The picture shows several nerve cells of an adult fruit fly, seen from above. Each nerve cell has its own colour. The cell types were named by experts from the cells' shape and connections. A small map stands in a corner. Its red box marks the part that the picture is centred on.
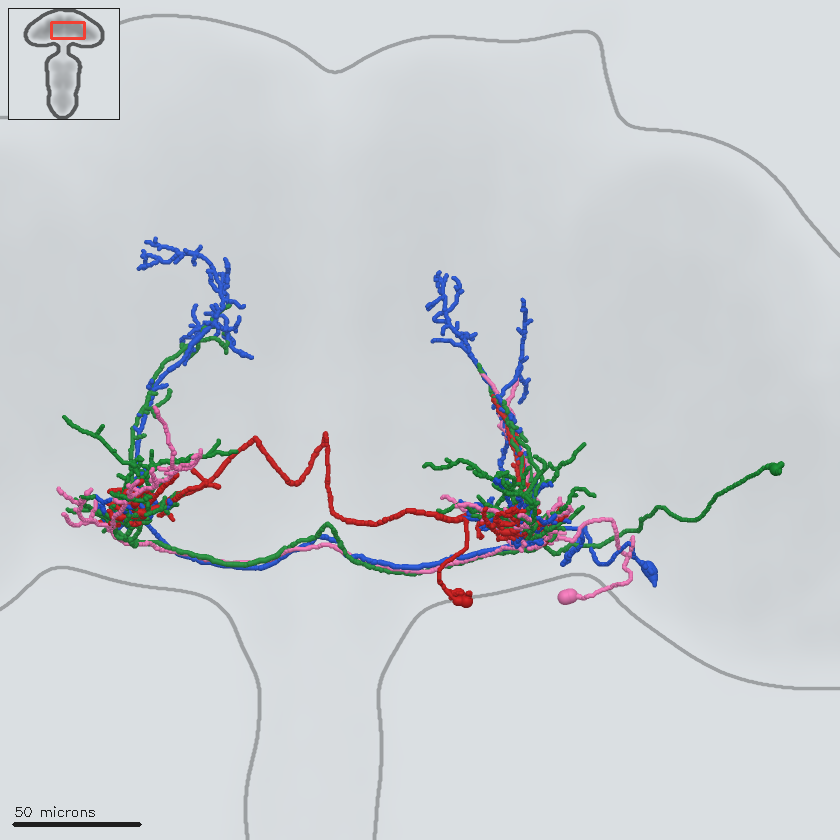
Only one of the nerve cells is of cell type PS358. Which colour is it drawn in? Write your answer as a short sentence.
The colour is green.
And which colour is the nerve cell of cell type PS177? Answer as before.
The colour is pink.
